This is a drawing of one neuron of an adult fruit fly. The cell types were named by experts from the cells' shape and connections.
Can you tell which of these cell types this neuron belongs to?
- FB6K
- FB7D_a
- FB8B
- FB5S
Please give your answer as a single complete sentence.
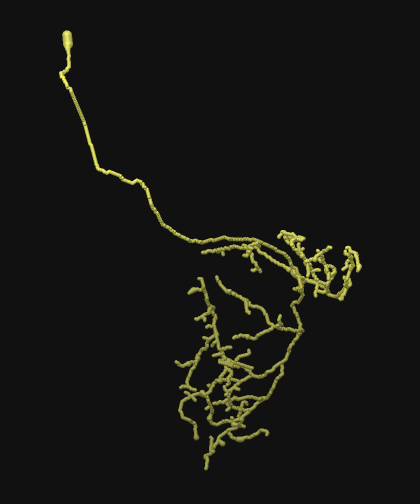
As a matter of cell type, the neuron is FB7D_a.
